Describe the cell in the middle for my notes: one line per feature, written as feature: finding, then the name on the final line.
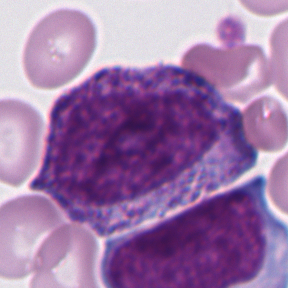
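Shape: irregular and angular rather than round
Nucleus: fills most of the cell
Cytoplasm: widest as a band along the lower right side of the nucleus
Granules: fine, purplish, scattered through the cytoplasm
Identification: myelocyte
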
